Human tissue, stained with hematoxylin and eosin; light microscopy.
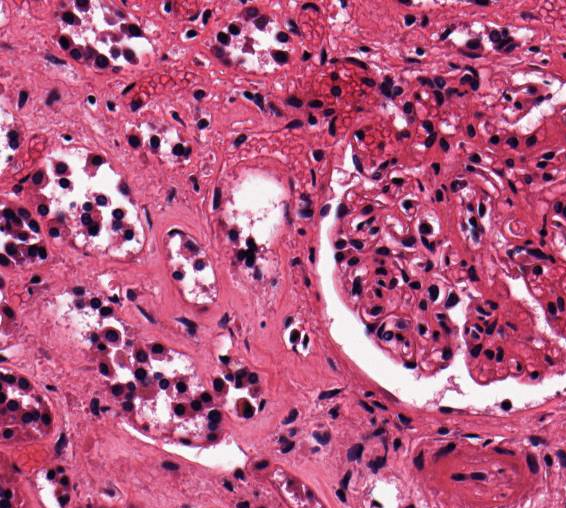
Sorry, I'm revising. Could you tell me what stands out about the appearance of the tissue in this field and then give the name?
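A large rounded glomerulus fills the right half; smaller tubular profiles occupy the left and lower parts. Its lobulated tuft is crowded with closely packed dark nuclei. Tubular nuclei are small, round, darkly stained. Widened pink fibrous stroma between tubules holds scattered spindle-shaped nuclei. Tissue: renal cortex.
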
